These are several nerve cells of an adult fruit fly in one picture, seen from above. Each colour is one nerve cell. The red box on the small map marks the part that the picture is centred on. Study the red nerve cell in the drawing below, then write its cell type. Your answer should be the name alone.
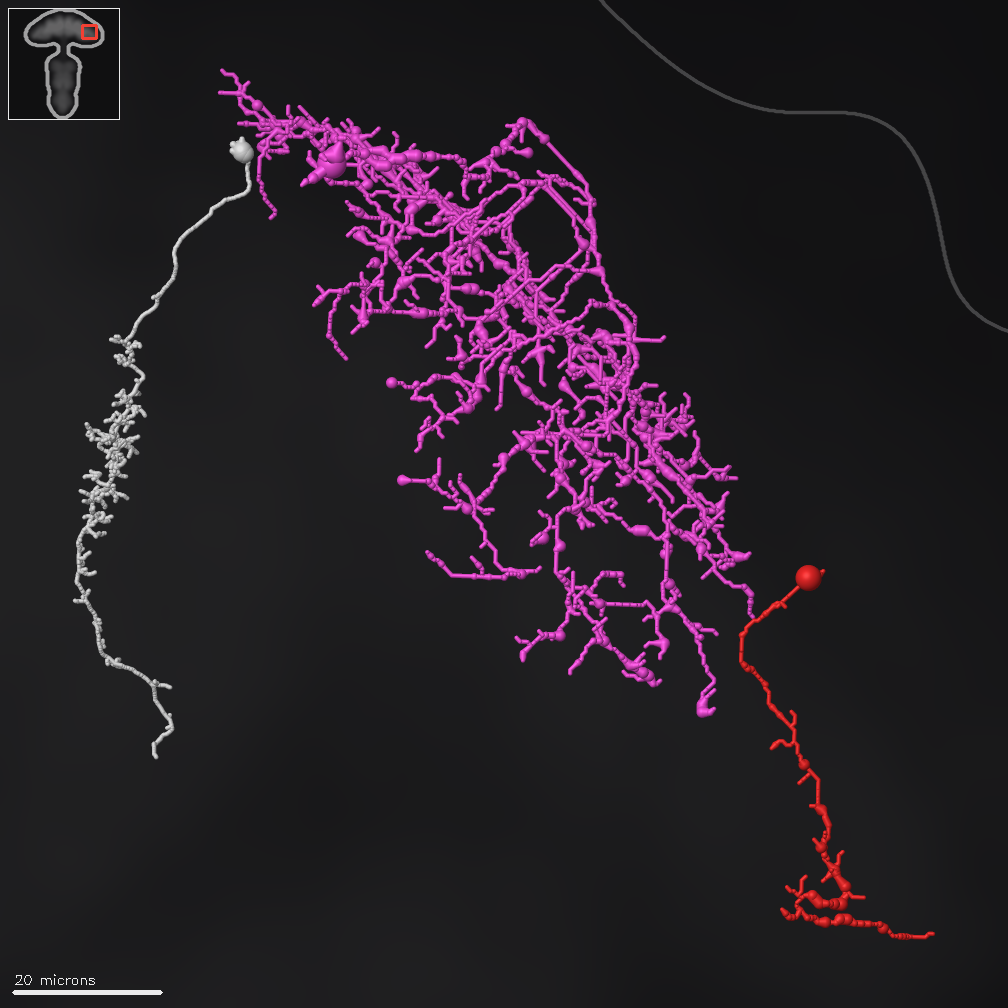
Dm3b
